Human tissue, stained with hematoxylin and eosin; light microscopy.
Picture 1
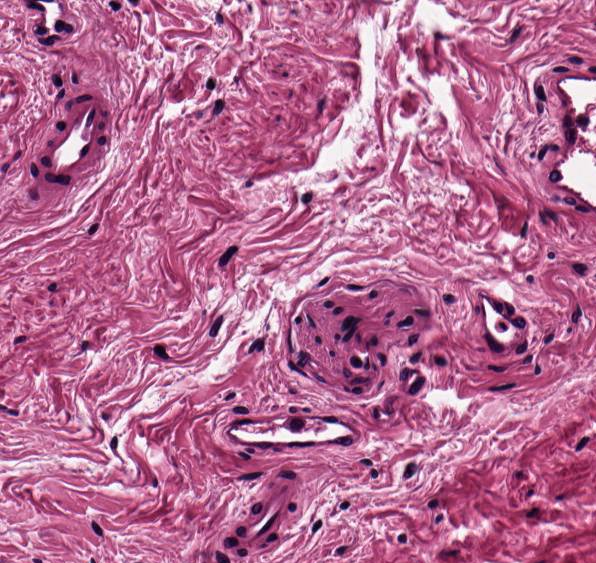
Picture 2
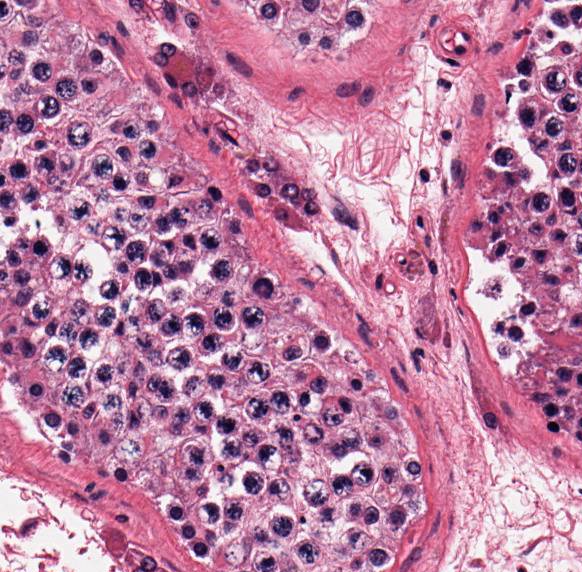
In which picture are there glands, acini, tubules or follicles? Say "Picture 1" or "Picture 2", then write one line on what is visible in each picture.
Picture 2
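What picture 1 shows: No surface epithelium or glands are present in the field.
What picture 2 shows: A broad band of connective tissue runs diagonally from the top centre to the lower right, separating a large cell-filled tubule on the left from another tubule at the right edge.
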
